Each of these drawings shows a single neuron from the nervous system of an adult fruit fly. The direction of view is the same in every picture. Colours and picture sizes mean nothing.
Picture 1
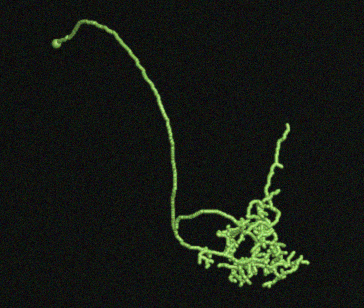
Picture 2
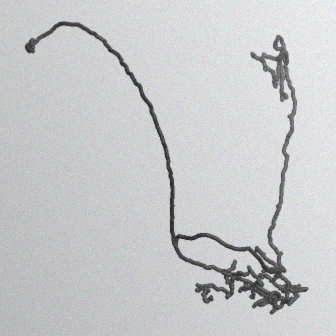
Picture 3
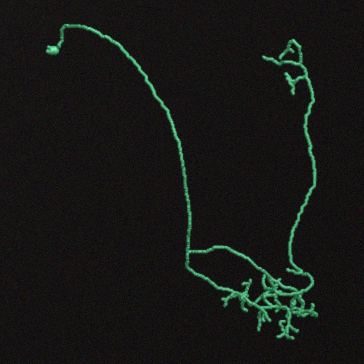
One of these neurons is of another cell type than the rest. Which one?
Picture 1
